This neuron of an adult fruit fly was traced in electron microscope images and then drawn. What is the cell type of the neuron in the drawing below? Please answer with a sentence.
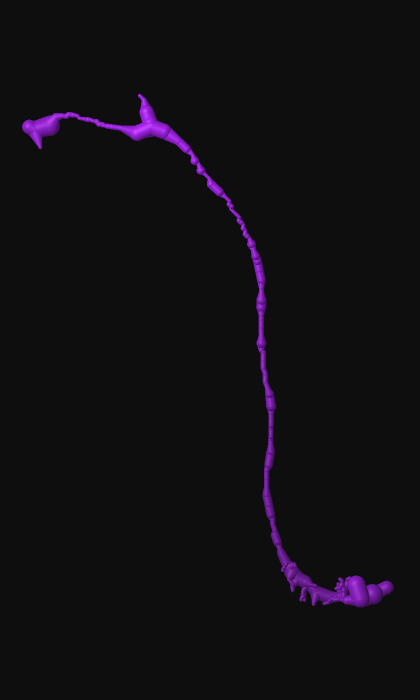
The cell type is L1.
